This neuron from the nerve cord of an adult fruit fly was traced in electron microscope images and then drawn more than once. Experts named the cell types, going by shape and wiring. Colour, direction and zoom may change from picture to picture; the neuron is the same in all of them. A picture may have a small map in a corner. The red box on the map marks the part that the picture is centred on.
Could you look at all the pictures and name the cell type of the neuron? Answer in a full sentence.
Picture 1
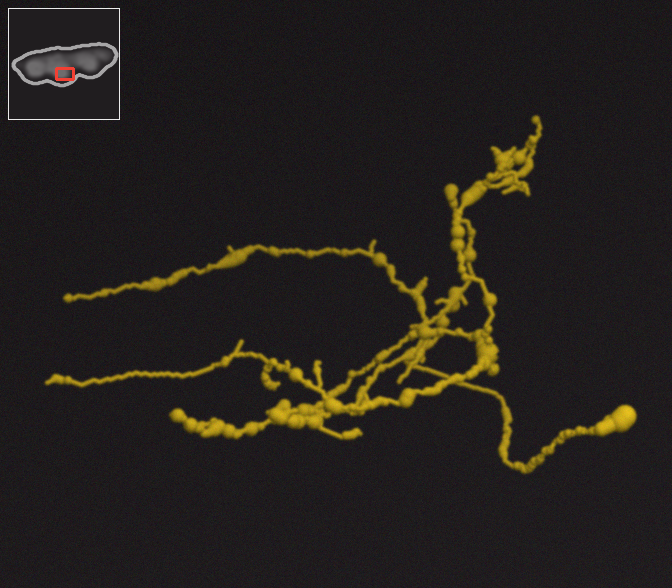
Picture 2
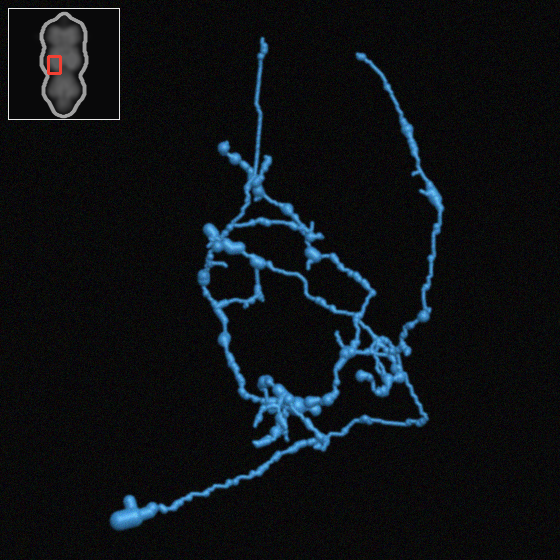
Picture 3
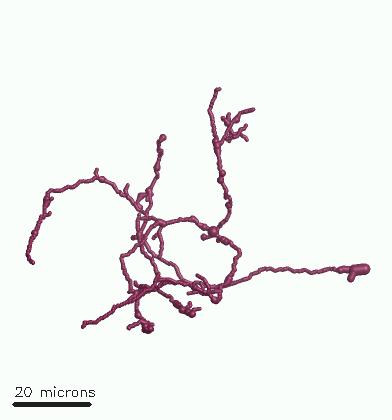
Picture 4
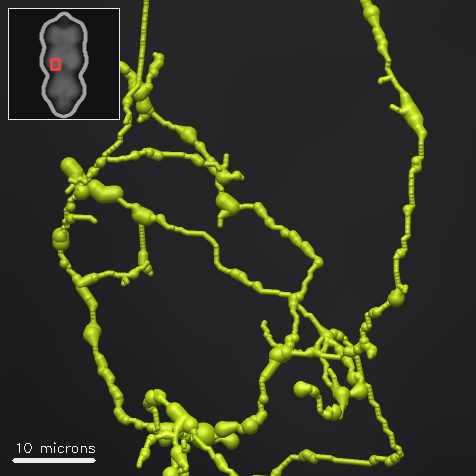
The cell type is IN01B024.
